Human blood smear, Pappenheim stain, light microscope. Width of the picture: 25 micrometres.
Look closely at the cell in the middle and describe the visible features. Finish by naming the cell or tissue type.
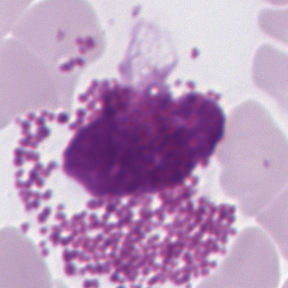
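First, the border: no intact cell border is seen, and the granules lie loosely scattered at the edges. Next, the nucleus: a single broad, irregularly bulging mass that stains a dense, dark purple. Then the granules, most densely crowded below the nucleus. The cell is an eosinophil.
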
